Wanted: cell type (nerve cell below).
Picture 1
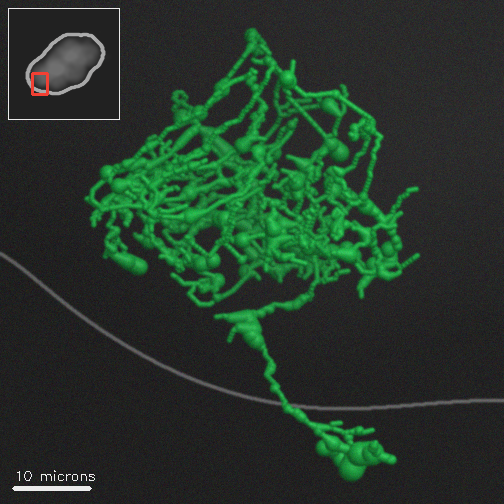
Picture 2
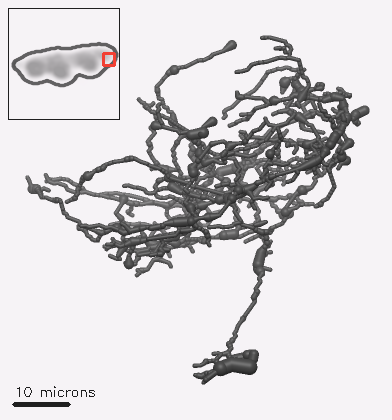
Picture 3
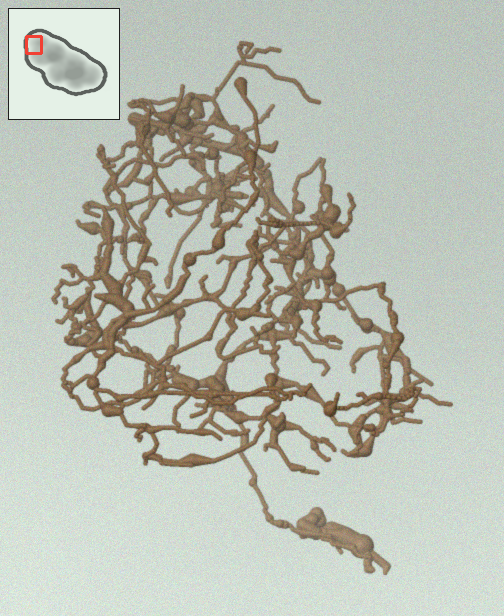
INXXX409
